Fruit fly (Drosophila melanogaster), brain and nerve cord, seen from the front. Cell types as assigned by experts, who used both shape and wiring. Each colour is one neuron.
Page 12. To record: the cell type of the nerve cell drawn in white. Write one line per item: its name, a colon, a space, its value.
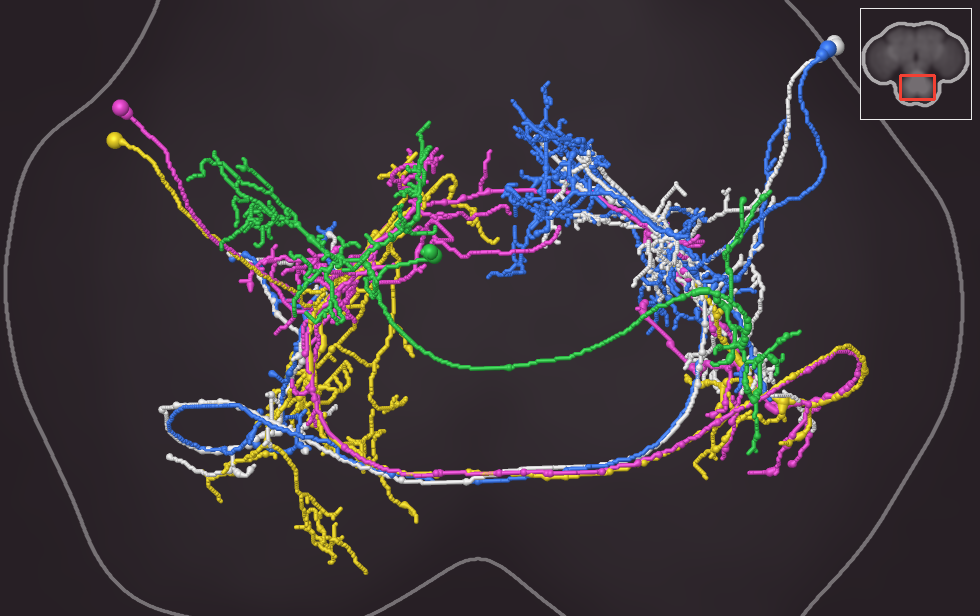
cell type: IN01A058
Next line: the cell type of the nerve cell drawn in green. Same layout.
cell type: IN01A079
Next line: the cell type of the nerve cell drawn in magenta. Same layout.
cell type: IN01A070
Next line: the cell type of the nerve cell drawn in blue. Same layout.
cell type: IN01A053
